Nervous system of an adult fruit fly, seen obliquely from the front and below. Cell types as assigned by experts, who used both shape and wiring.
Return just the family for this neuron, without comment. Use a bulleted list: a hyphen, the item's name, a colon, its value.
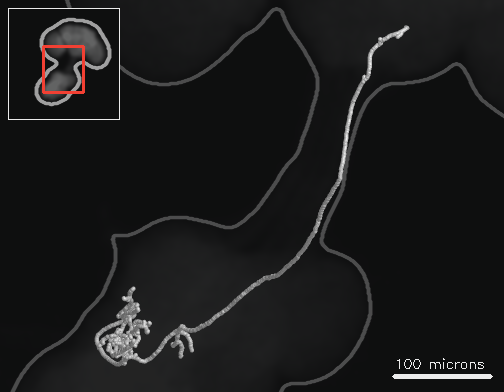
- family: hemilineage 19B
